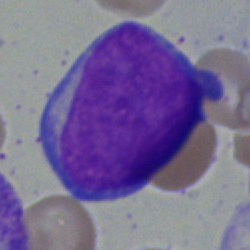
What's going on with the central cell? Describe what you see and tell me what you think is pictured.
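Most of the cell is filled by a large nucleus without any indentation. Its chromatin is finely granular and purple, with scattered paler spots. The cytoplasmic rim reaches its greatest width on the left side of the cell. From the upper right edge projects a small blue bleb. The cell shown is a blast.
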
